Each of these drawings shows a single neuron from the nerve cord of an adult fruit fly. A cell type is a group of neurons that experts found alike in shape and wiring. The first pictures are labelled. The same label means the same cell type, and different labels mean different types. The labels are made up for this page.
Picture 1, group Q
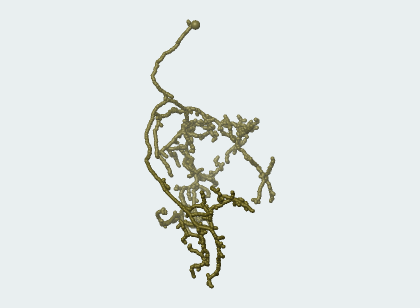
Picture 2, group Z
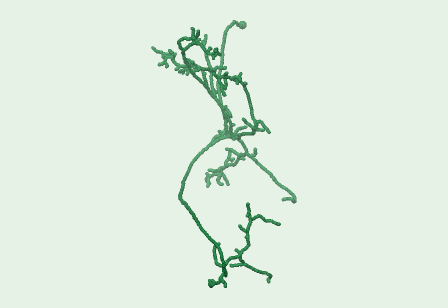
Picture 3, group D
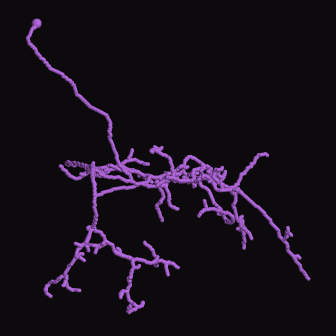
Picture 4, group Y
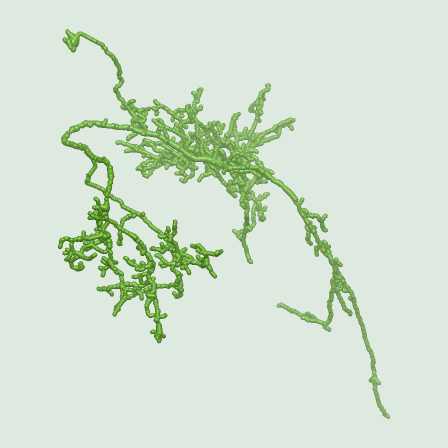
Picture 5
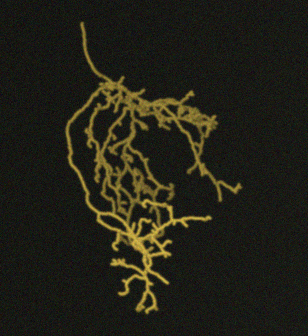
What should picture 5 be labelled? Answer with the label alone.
group Q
